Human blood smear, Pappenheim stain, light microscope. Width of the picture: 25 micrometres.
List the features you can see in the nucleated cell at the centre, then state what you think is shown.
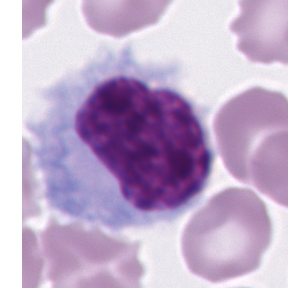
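Single oval nucleus without separate lobes, about 13 by 10 micrometres. Chromatin coarse and clumped, dark purple with paler gaps. Cytoplasm pale greyish blue, with fine wispy projections from its upper and left margins. This is a hairy cell.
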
